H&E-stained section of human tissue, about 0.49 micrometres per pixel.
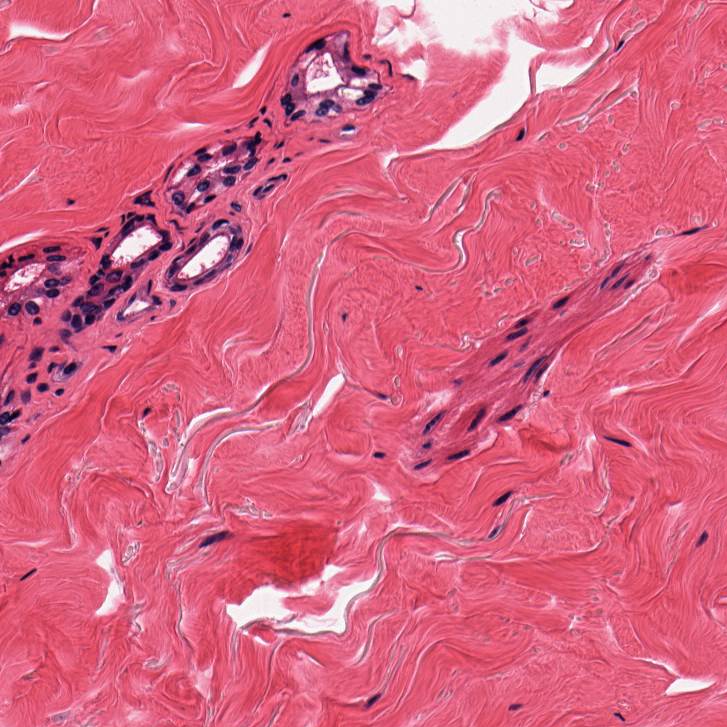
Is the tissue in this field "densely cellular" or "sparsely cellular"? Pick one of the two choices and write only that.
Sparsely cellular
